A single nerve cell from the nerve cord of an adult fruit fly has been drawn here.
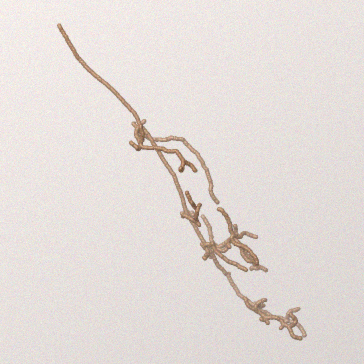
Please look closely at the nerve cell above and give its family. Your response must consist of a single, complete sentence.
The family that includes this nerve cell is hemilineage SMPpm1.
